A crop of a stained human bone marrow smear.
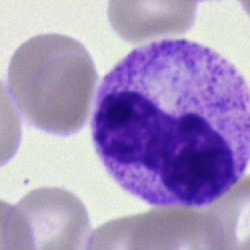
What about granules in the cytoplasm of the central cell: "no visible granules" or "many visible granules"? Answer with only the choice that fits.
Many visible granules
